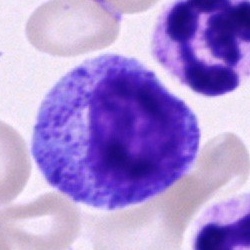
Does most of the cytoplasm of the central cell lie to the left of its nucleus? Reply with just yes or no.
Yes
